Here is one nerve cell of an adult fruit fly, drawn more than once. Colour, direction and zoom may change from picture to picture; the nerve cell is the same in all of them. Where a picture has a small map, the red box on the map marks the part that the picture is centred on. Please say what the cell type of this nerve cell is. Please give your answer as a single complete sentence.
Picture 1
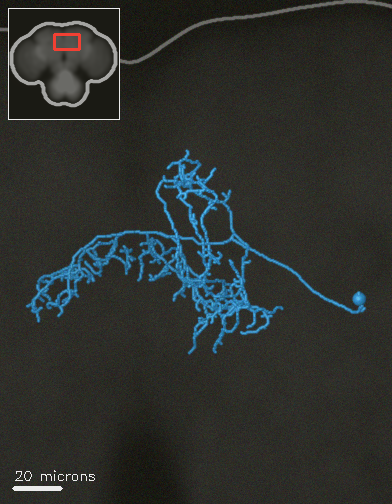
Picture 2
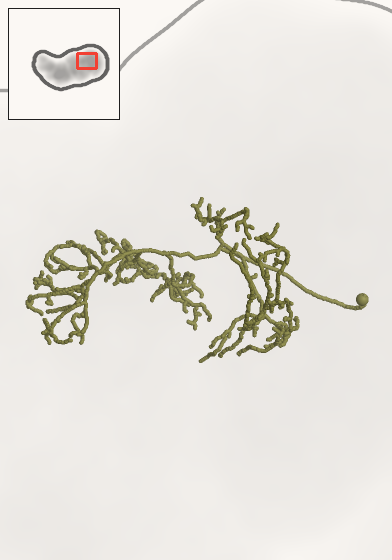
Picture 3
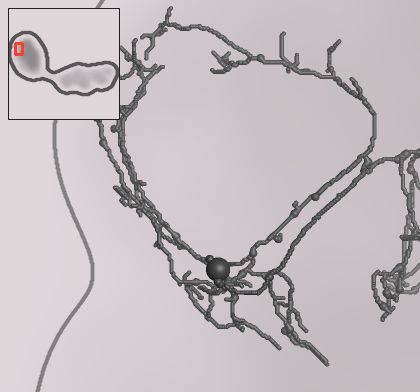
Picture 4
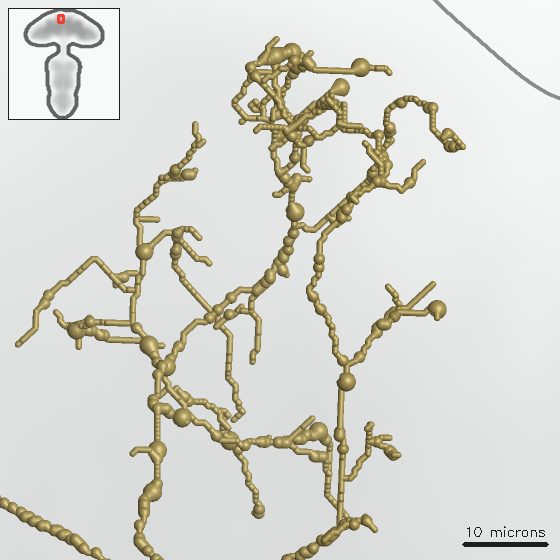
The single nerve cell here is of type FB4P_a.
